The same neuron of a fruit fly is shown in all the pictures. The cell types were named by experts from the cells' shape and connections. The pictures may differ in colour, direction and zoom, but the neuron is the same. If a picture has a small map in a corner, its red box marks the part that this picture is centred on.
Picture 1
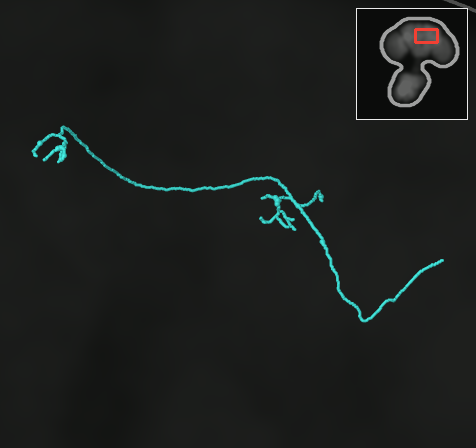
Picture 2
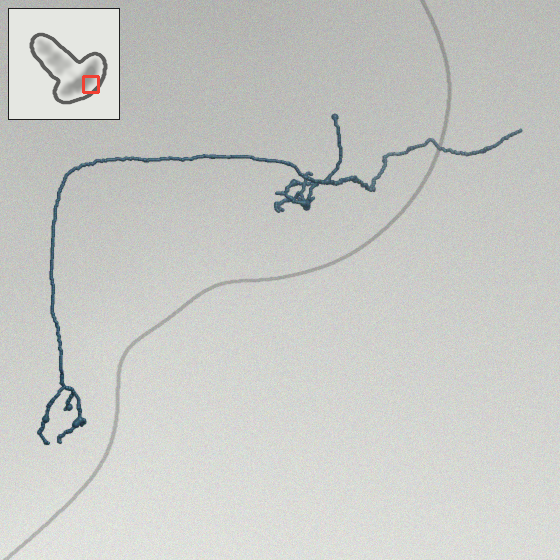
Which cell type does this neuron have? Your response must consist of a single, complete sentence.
As a matter of cell type, the neuron is ORN_DA2.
